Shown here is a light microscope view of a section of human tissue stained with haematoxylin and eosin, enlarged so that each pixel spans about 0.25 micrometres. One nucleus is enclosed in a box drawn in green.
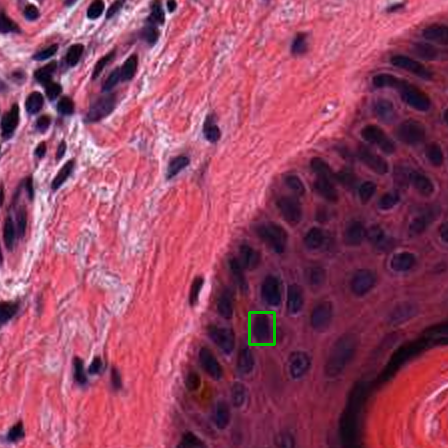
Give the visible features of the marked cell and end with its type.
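The nucleus is oval and about the same size as the nuclei of the cells packed around it. A modest rim of pinkish-purple cytoplasm surrounds the nucleus, and its border with the neighbouring cells is indistinct. Type of cell: keratinocyte.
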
